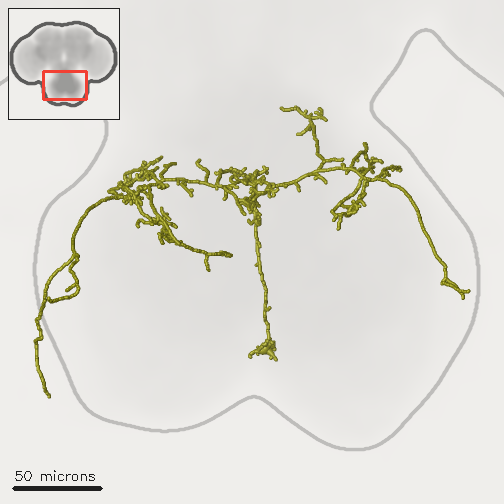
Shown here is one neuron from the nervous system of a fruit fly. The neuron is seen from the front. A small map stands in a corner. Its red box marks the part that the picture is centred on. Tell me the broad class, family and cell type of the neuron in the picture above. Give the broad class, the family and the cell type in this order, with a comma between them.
efferent neuron of the nerve cord, hemilineage 00B, EN00B015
